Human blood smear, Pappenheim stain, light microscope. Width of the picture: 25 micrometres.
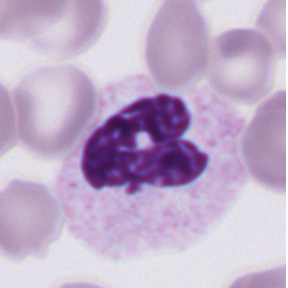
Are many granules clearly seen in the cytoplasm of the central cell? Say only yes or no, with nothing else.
Yes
